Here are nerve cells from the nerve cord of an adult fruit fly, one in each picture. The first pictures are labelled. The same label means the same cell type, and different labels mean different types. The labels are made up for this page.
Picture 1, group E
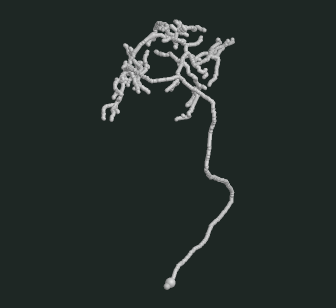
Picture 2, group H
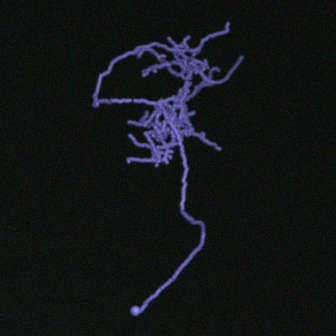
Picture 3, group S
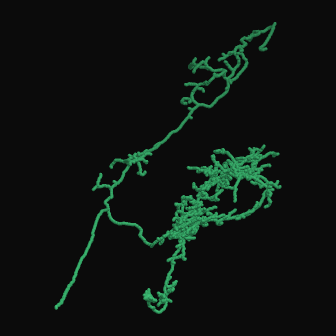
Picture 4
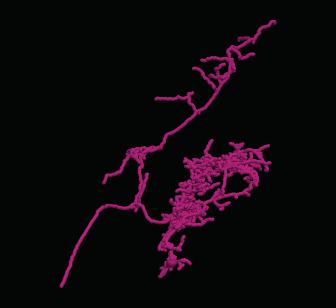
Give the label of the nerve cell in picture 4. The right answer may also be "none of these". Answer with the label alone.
group S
